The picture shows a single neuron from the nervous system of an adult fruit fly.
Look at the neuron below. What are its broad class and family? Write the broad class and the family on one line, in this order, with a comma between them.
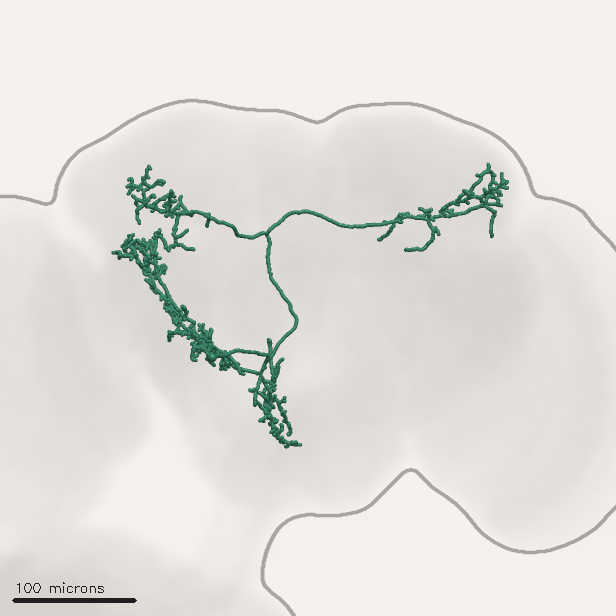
central-brain intrinsic neuron, hemilineage ALl1_ventral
